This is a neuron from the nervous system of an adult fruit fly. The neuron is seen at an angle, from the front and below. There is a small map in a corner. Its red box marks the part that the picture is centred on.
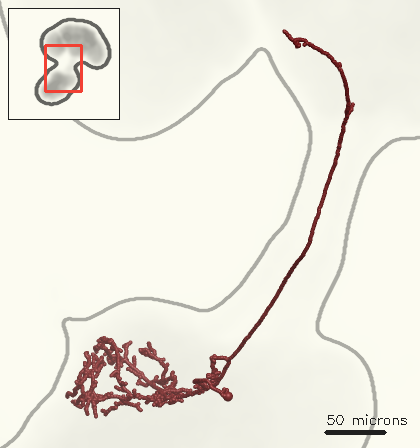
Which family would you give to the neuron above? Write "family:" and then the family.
family: hemilineage 08B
